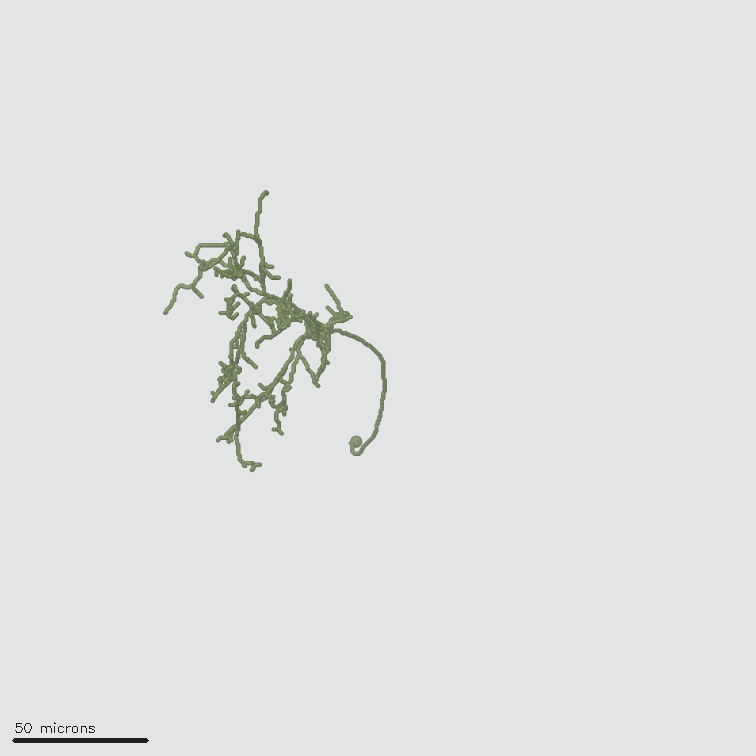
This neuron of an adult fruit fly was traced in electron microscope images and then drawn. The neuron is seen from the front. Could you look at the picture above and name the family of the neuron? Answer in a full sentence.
The family is hemilineage 04B.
